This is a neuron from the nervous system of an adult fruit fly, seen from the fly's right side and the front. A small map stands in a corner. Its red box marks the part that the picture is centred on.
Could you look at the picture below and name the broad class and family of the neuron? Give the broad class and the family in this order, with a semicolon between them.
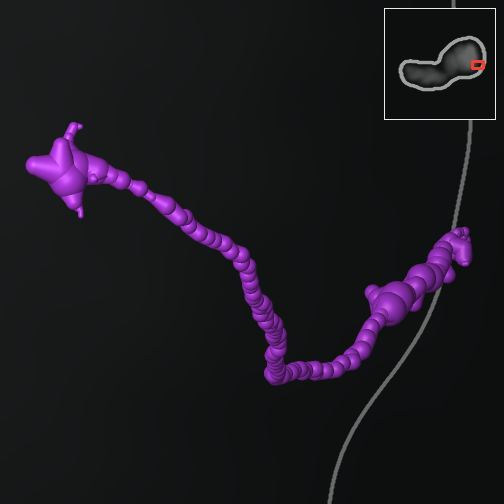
optic-lobe intrinsic neuron; L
